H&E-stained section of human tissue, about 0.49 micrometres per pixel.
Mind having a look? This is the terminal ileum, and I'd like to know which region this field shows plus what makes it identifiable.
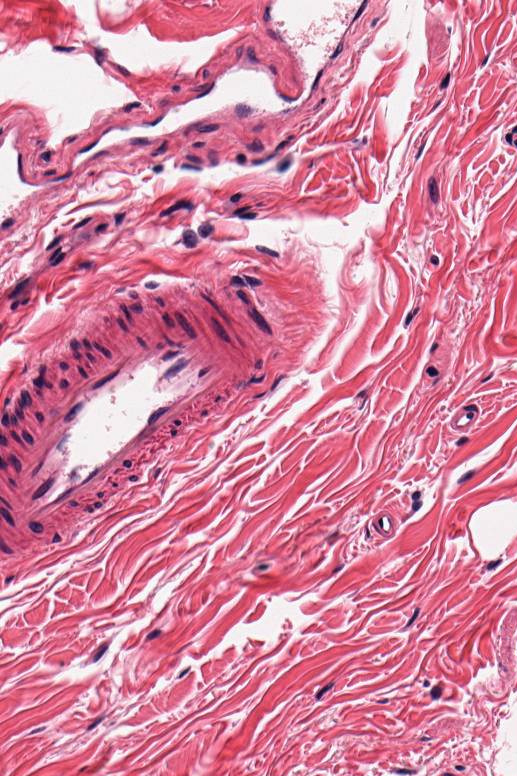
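What you're looking at is dense connective tissue. Wavy pink collagen bundles cross the field diagonally, from lower left toward upper right, and narrow white clefts part many of them. The nuclei tucked between the bundles are sparse, thin and spindle-shaped, and there's no epithelium anywhere.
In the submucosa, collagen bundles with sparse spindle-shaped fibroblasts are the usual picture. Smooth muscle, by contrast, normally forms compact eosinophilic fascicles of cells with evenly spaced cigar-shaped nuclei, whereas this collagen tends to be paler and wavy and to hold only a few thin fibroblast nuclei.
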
